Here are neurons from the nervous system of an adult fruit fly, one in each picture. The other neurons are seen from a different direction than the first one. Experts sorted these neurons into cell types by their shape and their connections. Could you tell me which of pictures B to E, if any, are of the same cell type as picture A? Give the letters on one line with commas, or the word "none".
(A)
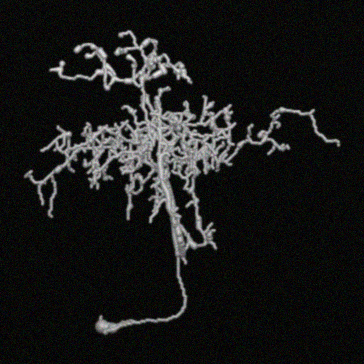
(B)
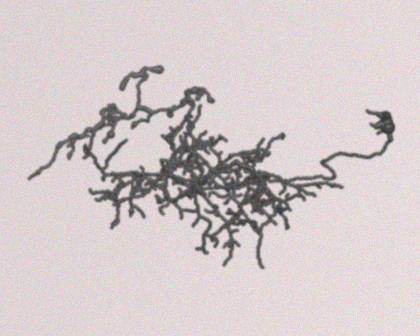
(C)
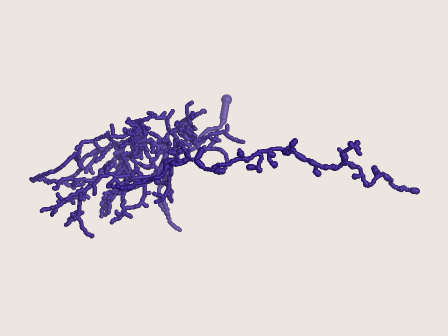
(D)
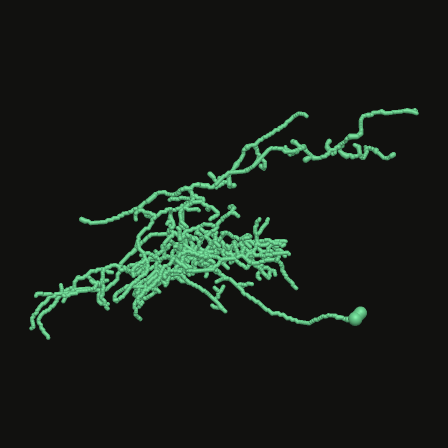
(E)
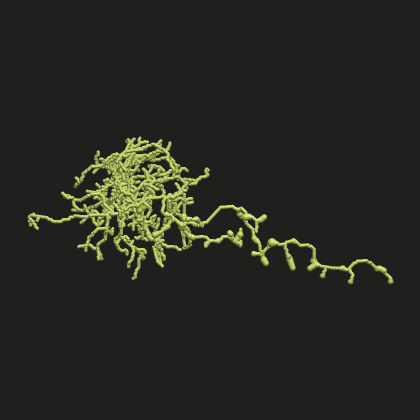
B, C, D, E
